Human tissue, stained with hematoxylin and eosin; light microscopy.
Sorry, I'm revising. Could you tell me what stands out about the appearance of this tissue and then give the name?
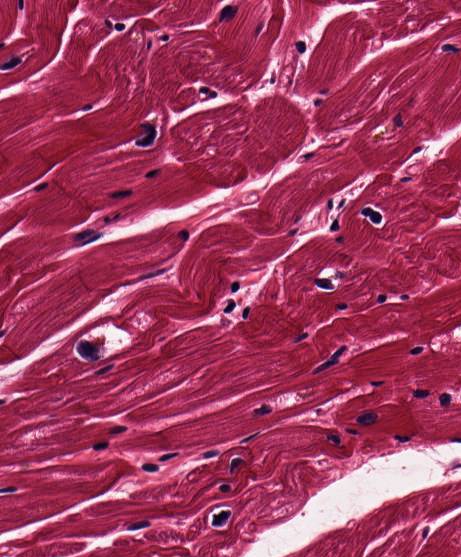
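Notice how the muscle fibres branch and join with their neighbours. Each nucleus sits centrally within its fibre, and several are ringed by a clear, pale perinuclear halo. The cytoplasm of the fibres stains deep pink. This is the left ventricle of the heart.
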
